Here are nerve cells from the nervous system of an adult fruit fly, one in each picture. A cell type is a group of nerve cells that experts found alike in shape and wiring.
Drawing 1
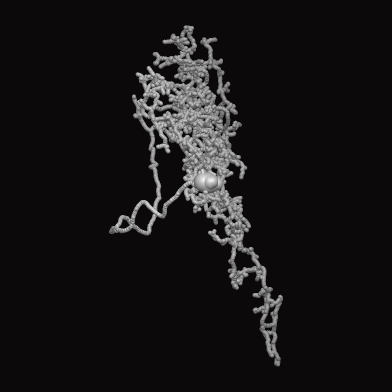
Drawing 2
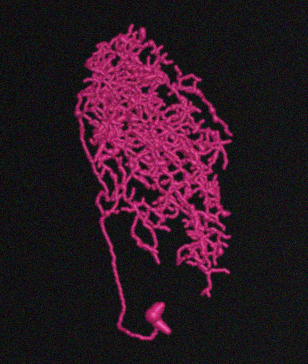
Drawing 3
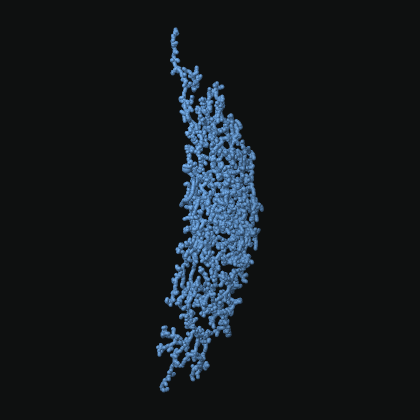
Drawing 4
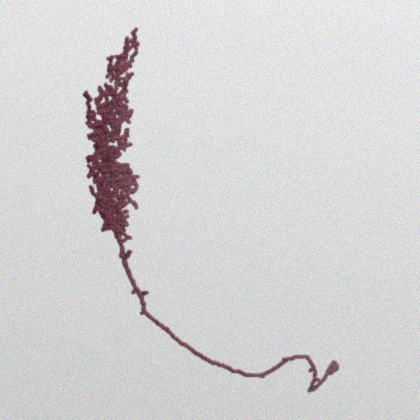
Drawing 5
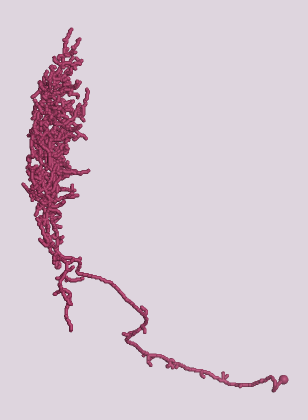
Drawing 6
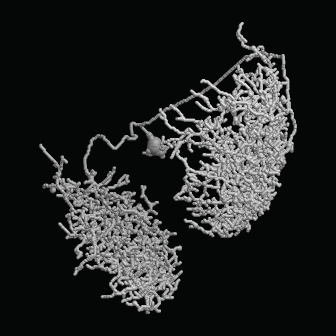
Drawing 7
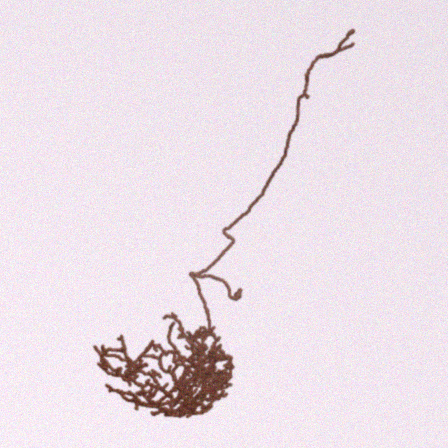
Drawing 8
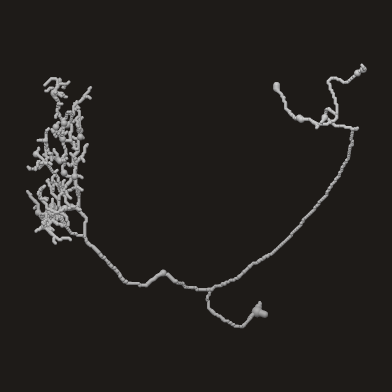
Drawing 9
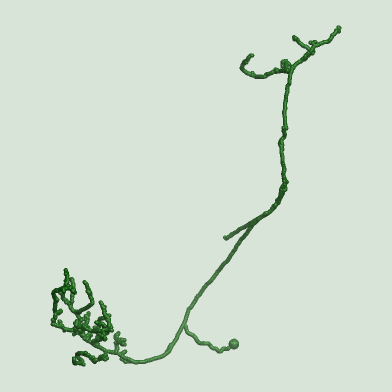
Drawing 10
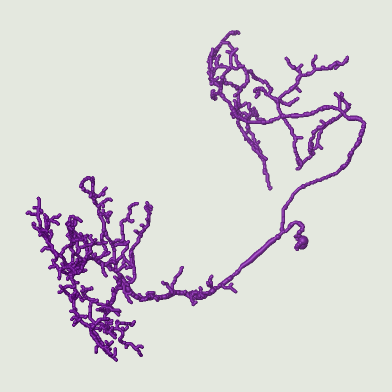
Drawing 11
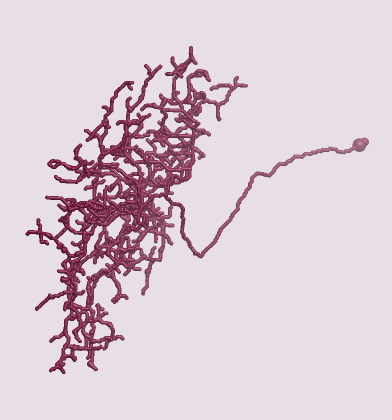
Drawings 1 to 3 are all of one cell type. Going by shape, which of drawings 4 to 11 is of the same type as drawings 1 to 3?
11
